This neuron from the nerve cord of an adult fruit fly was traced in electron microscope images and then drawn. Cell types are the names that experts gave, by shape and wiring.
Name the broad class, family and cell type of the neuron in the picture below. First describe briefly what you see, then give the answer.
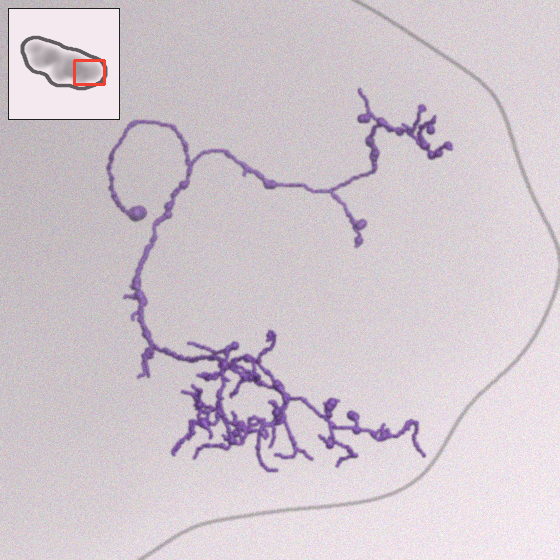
The picture shows dozens of branch ends. In this view it is about as wide as it is tall. Its broad class is nerve-cord intrinsic neuron. Its family is hemilineage 03A. Its cell type is IN03A094.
